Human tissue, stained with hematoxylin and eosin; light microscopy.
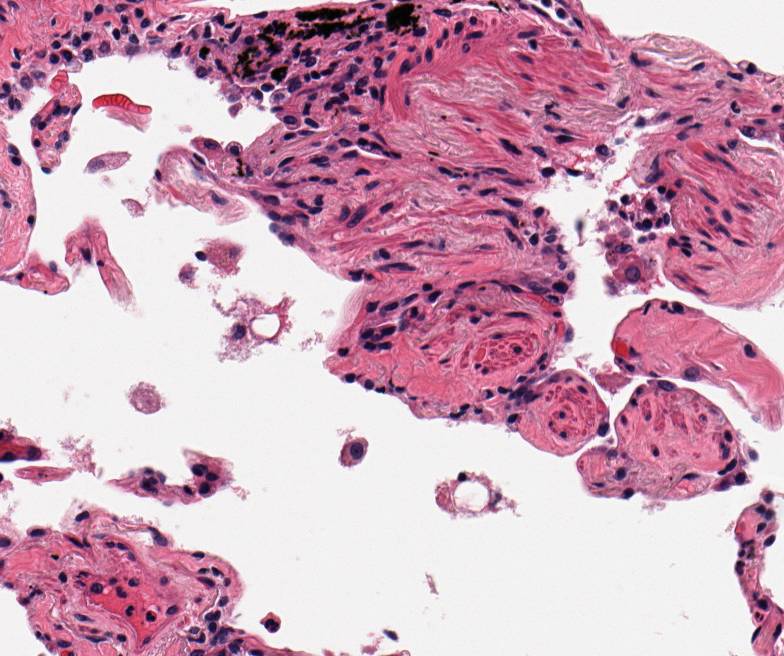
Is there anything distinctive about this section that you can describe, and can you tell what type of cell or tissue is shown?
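At the top centre I notice clumps of black granular pigment lying in the tissue. In the empty space at the middle, a few isolated rounded cells lie free. Near the edge of that space, at the upper left, there is a small stack of red blood cells. I find no fat cells anywhere. This is lung.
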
